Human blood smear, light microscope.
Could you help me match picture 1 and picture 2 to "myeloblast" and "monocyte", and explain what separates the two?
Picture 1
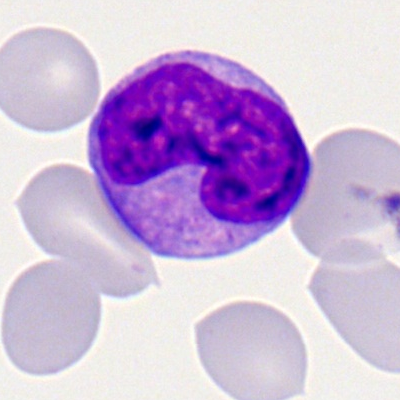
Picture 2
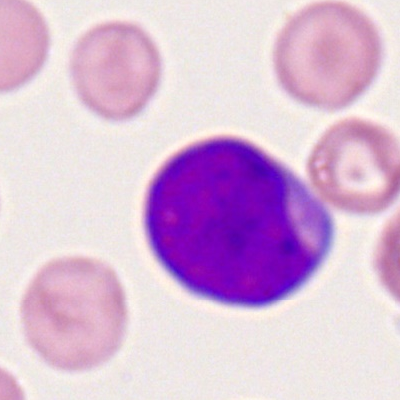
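The monocyte is in picture 1 and the myeloblast is in picture 2. Both cells have smooth outlines: round in the monocyte and rounded-oval in the myeloblast, whose surface shows no projections. The monocyte's nucleus is kidney-shaped, with a deep notch on its lower side, and it fills most of the upper part of the cell.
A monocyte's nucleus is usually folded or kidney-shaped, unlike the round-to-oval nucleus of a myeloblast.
In the myeloblast, the nucleus fills most of the cell and leaves only a scant rim of cytoplasm, seen as a pale bluish crescent on the right side.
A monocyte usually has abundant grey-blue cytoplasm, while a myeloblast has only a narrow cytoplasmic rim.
The chromatin also differs: in the monocyte it is clumped into darker and paler patches, while in the myeloblast it stains deep purple and looks fairly evenly spread.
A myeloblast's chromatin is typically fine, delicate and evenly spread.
The monocyte's cytoplasm holds fine pinkish granules and no vacuoles, whereas no distinct granules can be seen in the myeloblast's cytoplasm.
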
